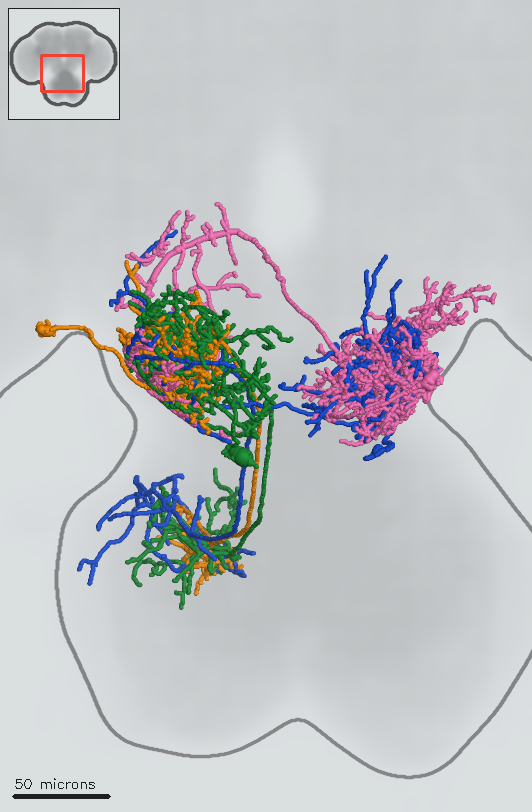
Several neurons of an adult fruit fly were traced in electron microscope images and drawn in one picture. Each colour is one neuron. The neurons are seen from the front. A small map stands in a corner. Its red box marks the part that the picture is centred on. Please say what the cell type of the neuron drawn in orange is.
DNge042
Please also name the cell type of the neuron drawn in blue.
DNge062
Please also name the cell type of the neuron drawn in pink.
DNge031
